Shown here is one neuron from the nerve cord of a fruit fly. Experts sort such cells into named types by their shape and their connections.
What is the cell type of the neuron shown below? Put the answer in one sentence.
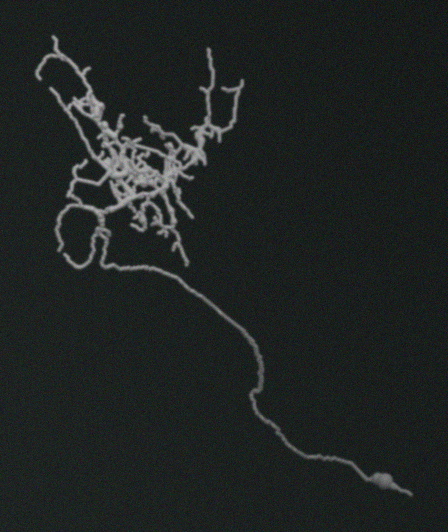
The cell type is IN03B079.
